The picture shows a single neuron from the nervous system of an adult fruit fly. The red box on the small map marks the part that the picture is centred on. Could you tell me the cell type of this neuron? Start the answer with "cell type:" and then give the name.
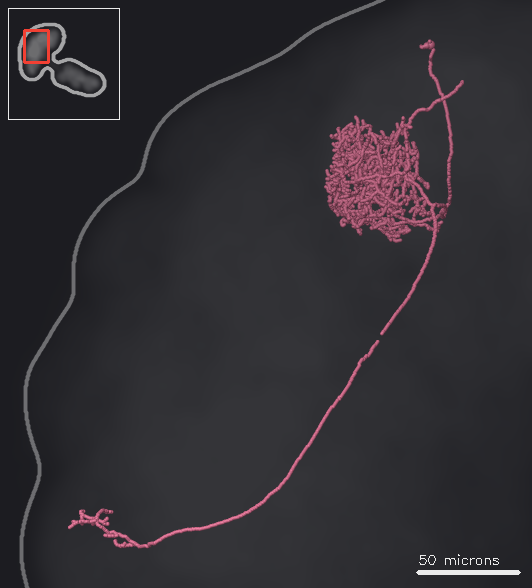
cell type: AVLP264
